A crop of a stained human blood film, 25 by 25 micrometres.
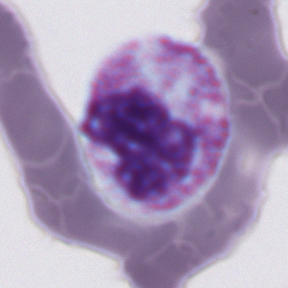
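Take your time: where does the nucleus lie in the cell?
Toward the lower left, reaching the cell's left edge.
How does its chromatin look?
Dark purple and coarsely clumped.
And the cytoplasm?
Plentiful and pale, with most of it above the nucleus.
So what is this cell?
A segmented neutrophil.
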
